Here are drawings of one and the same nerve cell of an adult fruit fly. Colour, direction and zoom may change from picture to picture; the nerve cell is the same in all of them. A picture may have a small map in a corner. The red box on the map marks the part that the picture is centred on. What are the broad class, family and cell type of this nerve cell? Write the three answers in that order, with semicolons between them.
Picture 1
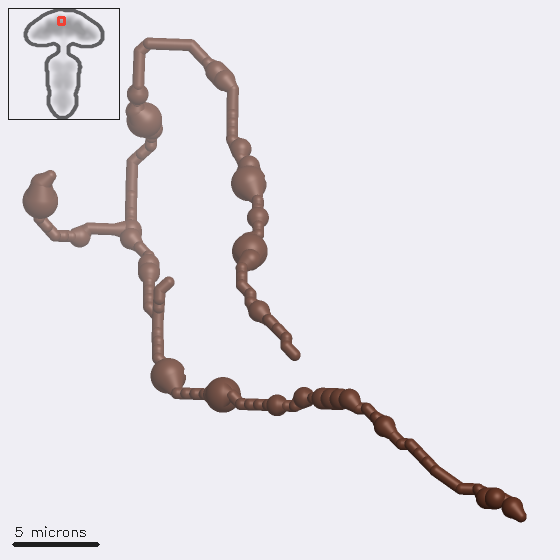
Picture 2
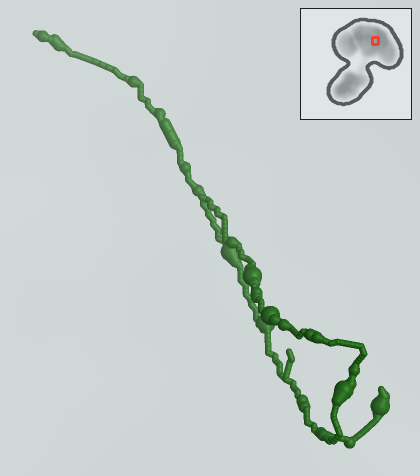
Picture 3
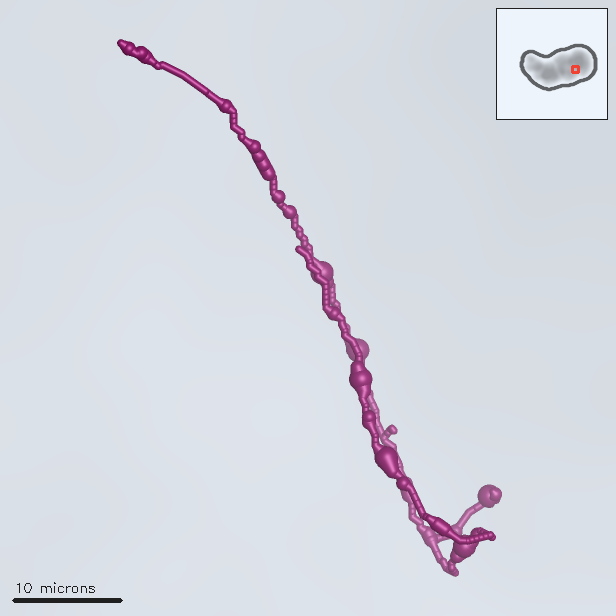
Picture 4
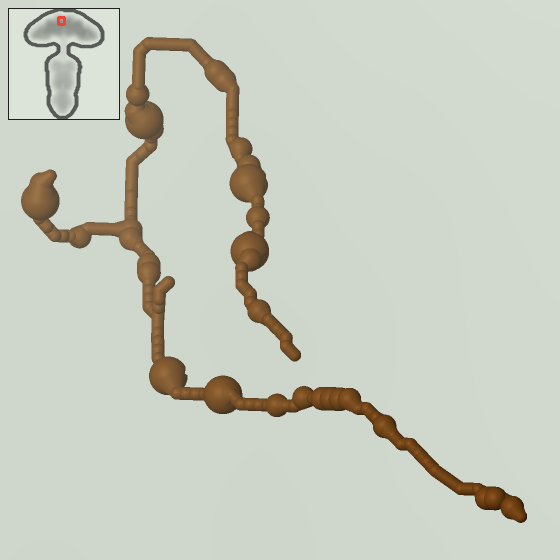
sensory neuron entering the brain; class olfactory; ORN_VM6v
